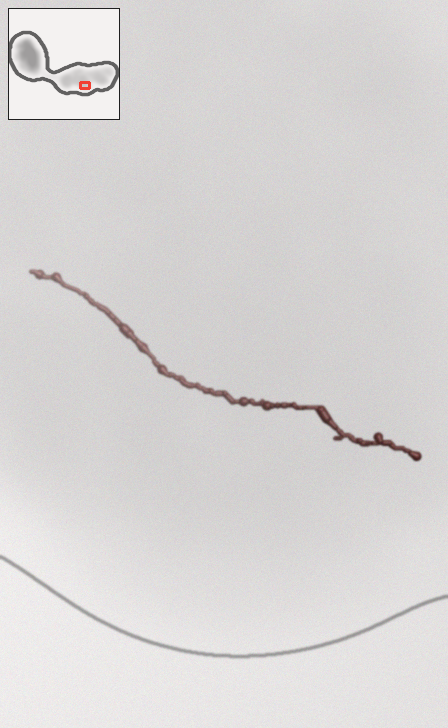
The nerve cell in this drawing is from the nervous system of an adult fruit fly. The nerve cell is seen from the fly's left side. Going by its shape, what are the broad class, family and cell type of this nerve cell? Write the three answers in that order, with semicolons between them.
sensory neuron entering the nerve cord; class mechanosensory proprioceptive; SNpp47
